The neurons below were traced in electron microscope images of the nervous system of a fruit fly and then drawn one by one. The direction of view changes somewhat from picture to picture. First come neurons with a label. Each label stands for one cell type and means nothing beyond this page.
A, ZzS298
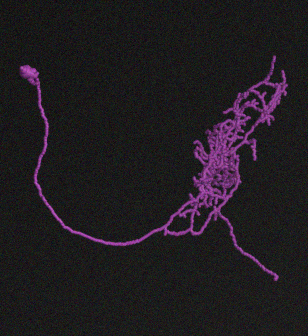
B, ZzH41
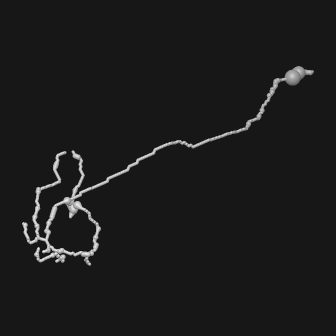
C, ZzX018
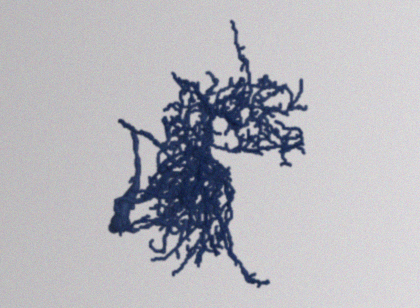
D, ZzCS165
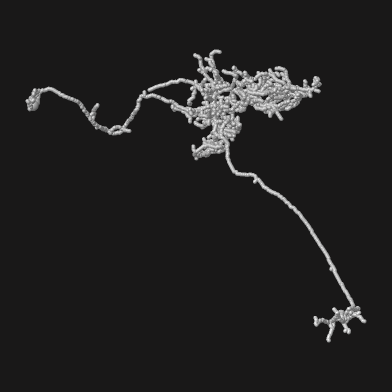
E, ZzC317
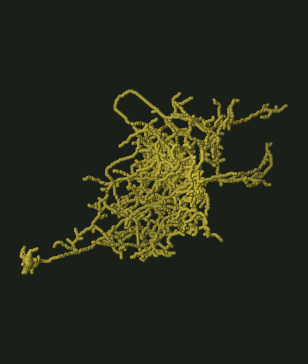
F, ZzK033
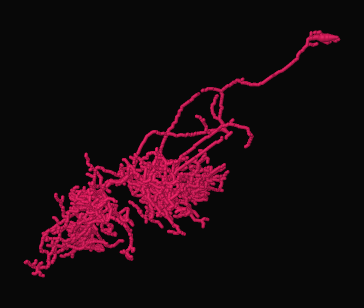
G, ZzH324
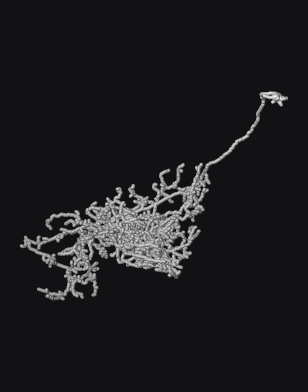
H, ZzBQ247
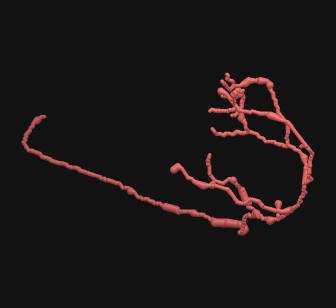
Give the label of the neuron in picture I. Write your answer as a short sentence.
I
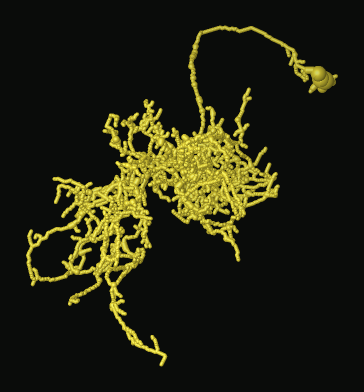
It belongs to ZzX018.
